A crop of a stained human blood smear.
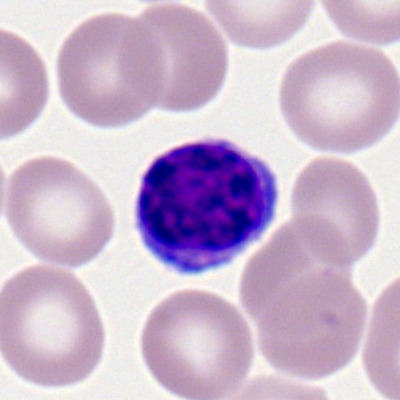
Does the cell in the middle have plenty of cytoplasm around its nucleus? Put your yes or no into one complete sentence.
No, in this cell the cytoplasm is scant.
